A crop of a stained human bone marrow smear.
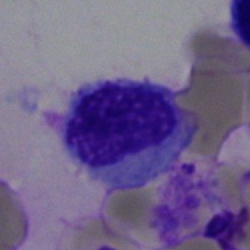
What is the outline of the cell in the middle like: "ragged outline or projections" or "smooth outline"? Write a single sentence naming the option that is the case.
Ragged or frayed parts, or projections, blebs or tags, break the cell's edge.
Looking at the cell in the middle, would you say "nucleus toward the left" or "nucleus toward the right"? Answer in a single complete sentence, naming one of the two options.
Its nucleus is located toward the left side of the cell.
